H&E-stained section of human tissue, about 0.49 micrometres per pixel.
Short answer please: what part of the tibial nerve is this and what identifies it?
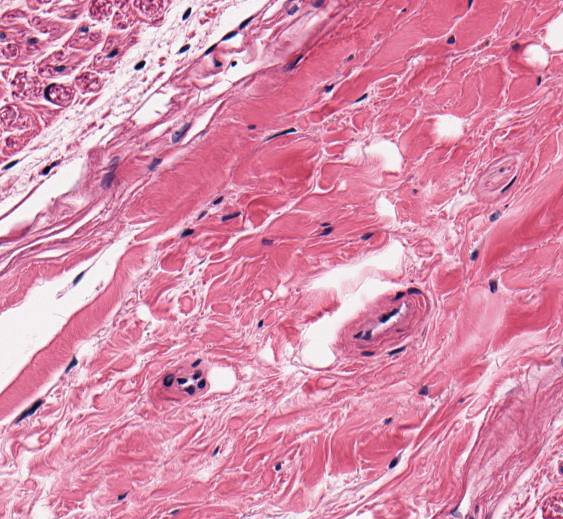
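Field: epineurium. Nuclei sparse, small, dark, elongated, lying singly between pink bundles. Right of centre, small vessel: concentric cellular wall, slit-like lumen.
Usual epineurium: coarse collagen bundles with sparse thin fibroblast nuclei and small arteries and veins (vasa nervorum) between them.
No fat cells. Top left corner: closely packed rounded pink profiles, cut in cross section.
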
